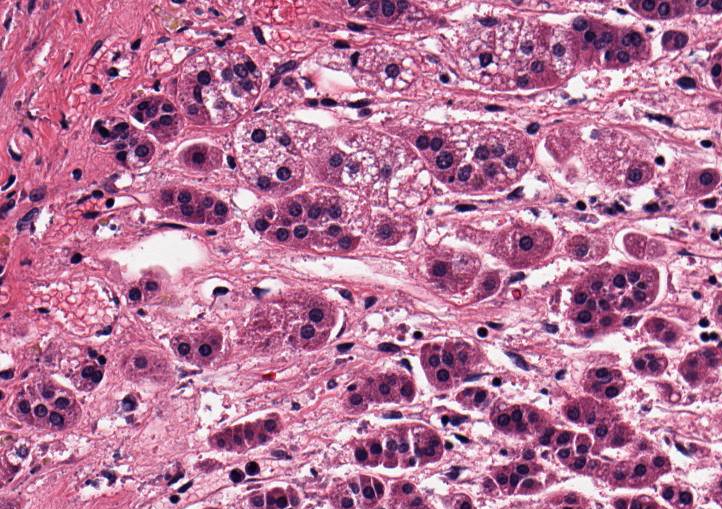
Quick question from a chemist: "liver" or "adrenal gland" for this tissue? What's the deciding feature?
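Adrenal gland, not liver. The deciding cells are those with cytoplasm filled with many small clear vacuoles, most numerous in the upper middle of the field.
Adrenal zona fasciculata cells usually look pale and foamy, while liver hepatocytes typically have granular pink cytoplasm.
Many cells show abundant granular eosinophilic cytoplasm. Across most of the field, large polygonal cells form small rounded nests separated by thin strands of stroma; their round nuclei are central, with visible nucleoli.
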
